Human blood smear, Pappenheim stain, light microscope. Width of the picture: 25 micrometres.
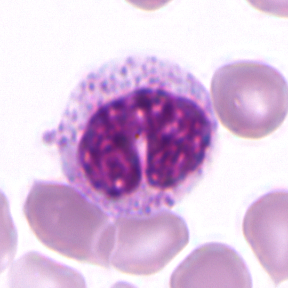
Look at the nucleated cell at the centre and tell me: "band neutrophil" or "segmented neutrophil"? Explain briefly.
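I'd call it a band neutrophil.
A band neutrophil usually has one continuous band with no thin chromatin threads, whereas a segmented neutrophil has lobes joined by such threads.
In this nucleus, about 12 by 9 micrometres, a deep cleft cuts in from the lower edge. Its chromatin is coarsely clumped, with paler patches between the clumps.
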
